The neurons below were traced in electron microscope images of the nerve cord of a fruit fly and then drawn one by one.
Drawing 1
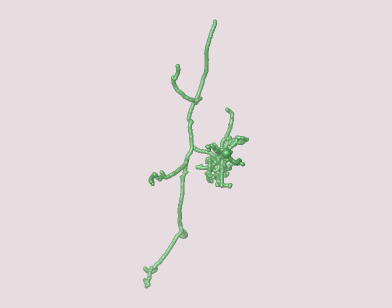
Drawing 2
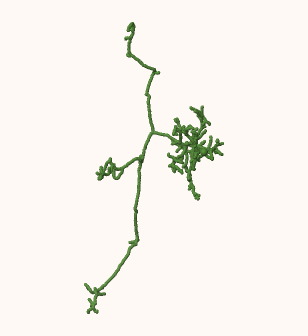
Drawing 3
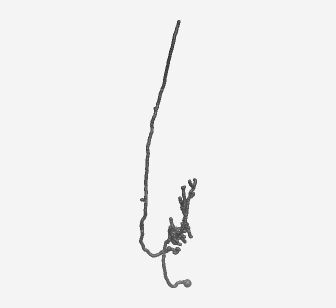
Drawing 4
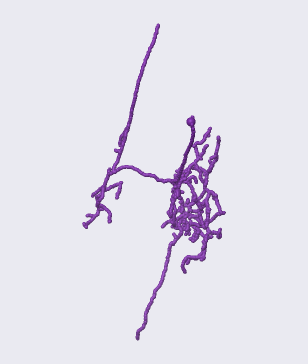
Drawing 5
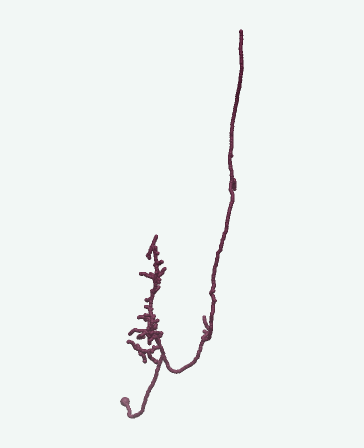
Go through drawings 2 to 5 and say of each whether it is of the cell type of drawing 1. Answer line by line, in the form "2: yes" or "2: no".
2: yes
3: no
4: no
5: no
